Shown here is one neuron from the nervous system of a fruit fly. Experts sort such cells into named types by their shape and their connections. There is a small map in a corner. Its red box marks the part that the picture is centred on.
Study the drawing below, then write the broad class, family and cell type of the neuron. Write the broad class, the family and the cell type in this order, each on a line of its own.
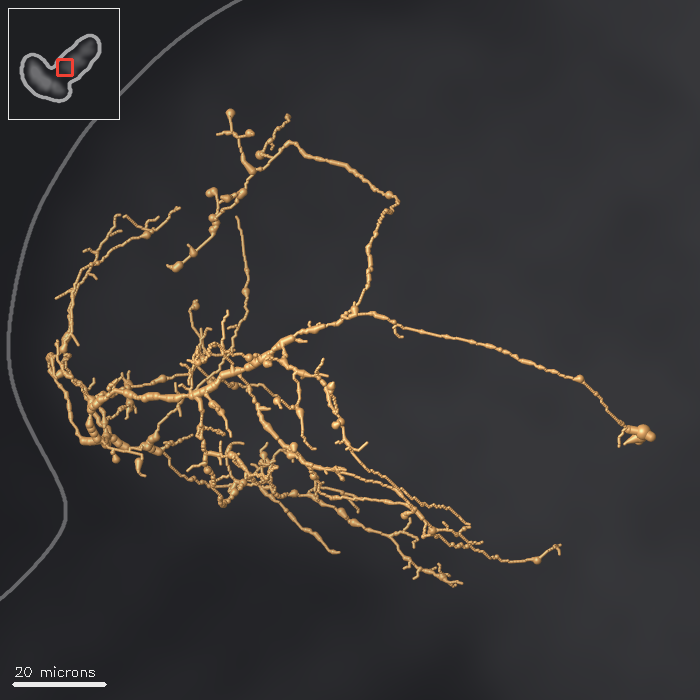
nerve-cord intrinsic neuron
hemilineage 04B
IN04B031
